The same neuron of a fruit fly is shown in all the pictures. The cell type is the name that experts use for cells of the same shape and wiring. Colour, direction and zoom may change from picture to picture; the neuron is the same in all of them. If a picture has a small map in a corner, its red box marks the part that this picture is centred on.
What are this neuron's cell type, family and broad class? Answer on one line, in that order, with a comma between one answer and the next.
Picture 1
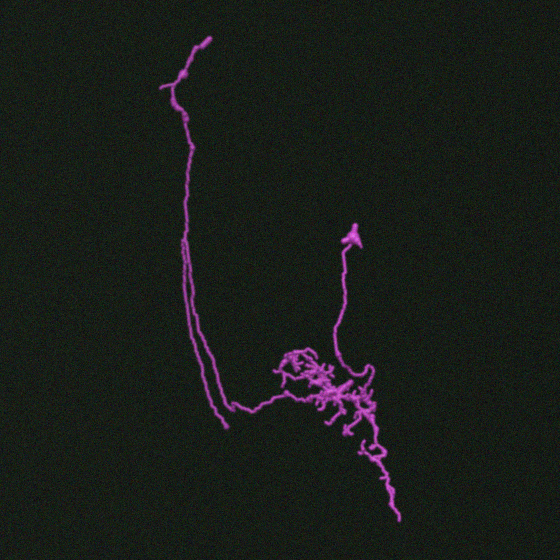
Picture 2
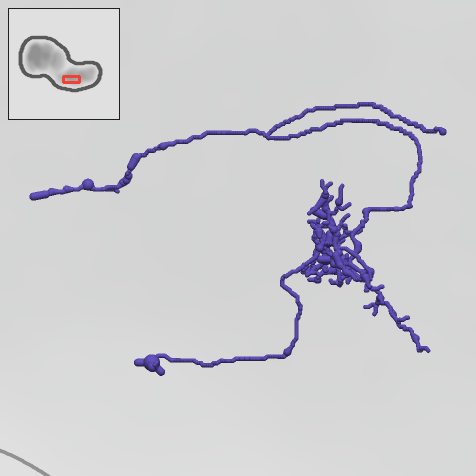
IN10B043, hemilineage 10B, nerve-cord intrinsic neuron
